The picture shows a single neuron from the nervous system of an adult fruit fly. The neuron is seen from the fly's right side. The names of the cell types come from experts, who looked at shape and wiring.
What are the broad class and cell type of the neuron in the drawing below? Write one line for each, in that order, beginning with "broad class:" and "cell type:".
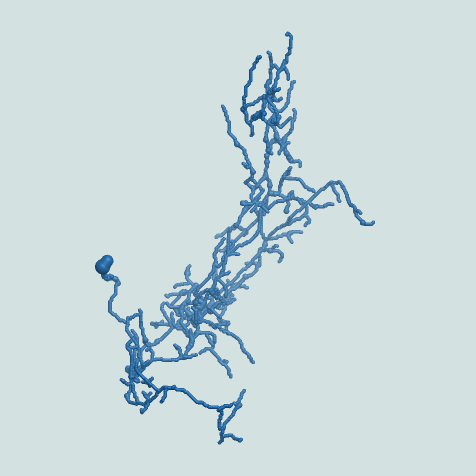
broad class: central-brain intrinsic neuron
cell type: CL149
